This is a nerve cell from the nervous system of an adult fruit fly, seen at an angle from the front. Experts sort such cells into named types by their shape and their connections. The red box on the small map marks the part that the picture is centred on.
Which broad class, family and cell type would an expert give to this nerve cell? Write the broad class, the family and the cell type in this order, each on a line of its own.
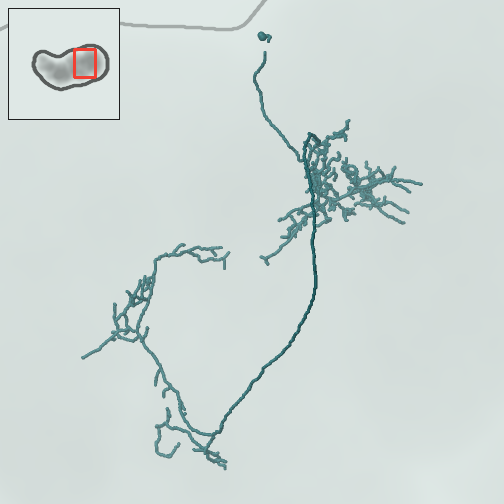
central-brain intrinsic neuron
hemilineage SMPpm1
CL204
